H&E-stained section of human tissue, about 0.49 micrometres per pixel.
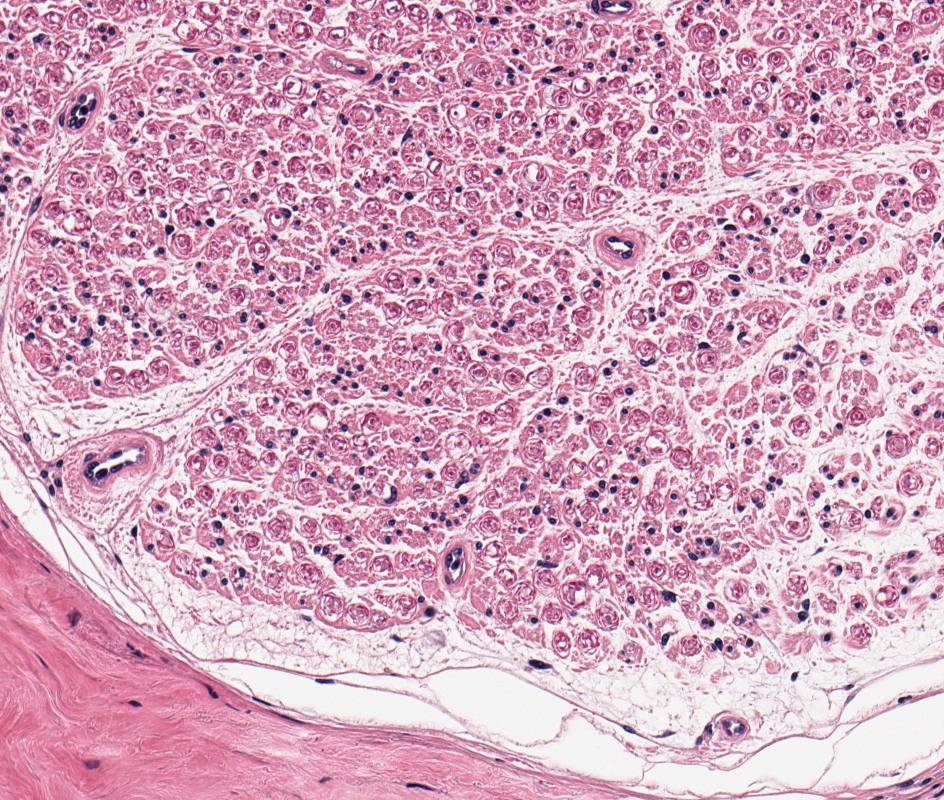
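Tibial nerve: a large rounded nerve-fibre bundle, cut in cross section, fills most of the field, its curved border along left and bottom. Each transversely cut fibre is a pink central axon in a pale myelin ring. Small dark nuclei are scattered among them.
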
